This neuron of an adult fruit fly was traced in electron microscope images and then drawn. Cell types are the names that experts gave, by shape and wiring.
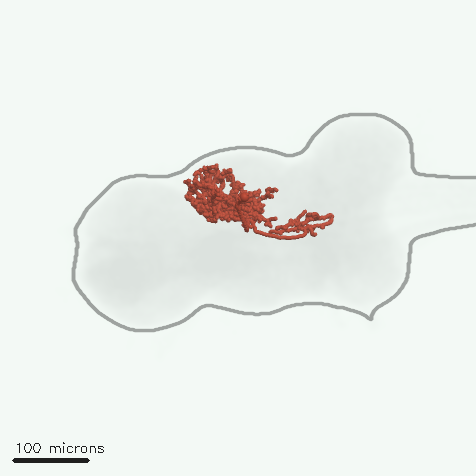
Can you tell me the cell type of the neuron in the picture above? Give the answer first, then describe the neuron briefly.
It is of cell type IN23B007. Its broad class is nerve-cord intrinsic neuron. It lies in the nerve cord. The cell body can be seen in the middle of the picture. From left to right in the picture it spans about 200 microns.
